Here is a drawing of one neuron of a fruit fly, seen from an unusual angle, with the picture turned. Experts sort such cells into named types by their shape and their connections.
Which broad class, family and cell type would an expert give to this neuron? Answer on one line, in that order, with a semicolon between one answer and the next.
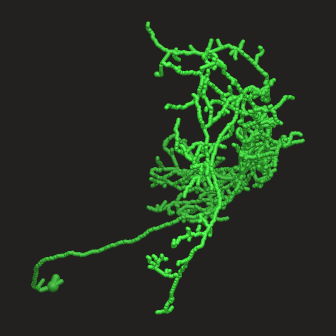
central-brain intrinsic neuron; hemilineage SIPa1_ventral; SLP134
